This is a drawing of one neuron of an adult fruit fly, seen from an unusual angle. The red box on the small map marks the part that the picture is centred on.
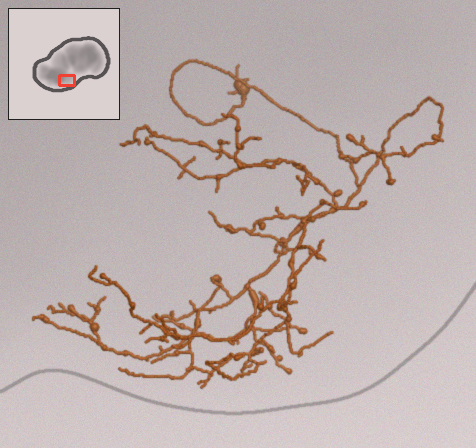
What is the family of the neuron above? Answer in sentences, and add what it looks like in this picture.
The family is hemilineage 03A. This is a nerve-cord intrinsic neuron. Its cell body lies at the top of the picture. Dozens of branch ends can be seen.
